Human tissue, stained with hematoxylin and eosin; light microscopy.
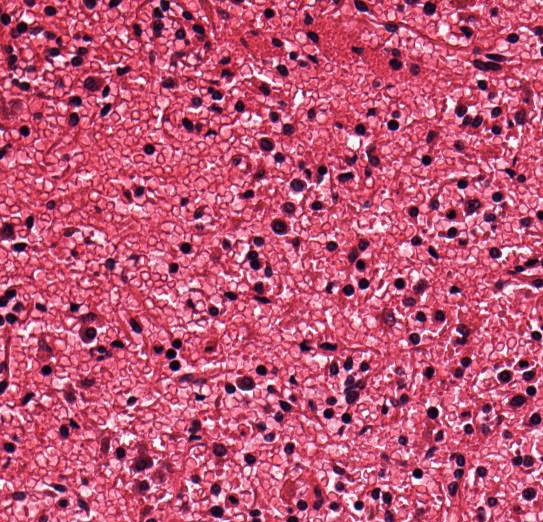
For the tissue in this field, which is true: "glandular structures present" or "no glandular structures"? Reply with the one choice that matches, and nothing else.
No glandular structures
